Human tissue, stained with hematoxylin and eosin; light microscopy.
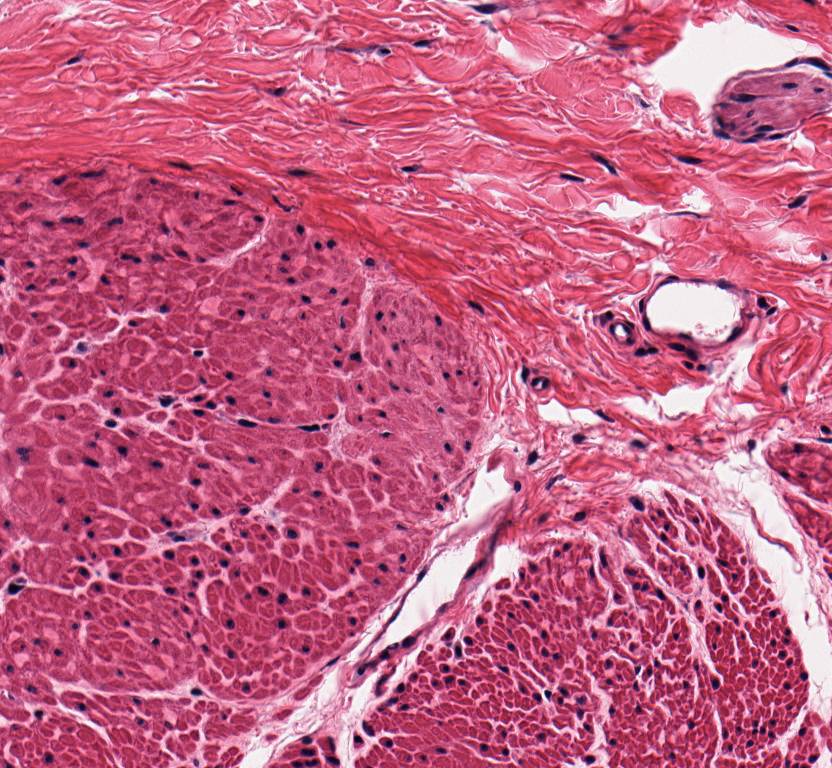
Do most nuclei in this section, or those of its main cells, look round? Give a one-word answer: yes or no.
Yes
